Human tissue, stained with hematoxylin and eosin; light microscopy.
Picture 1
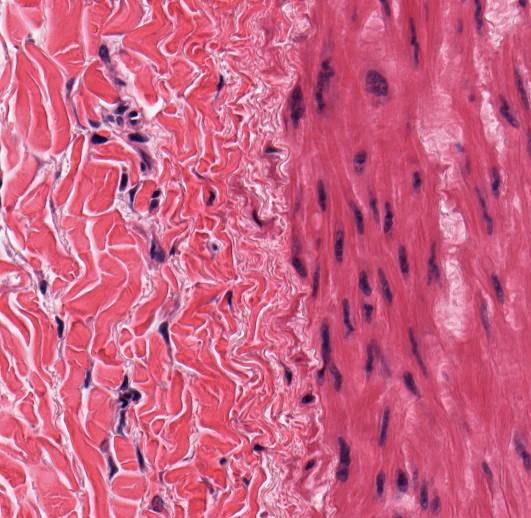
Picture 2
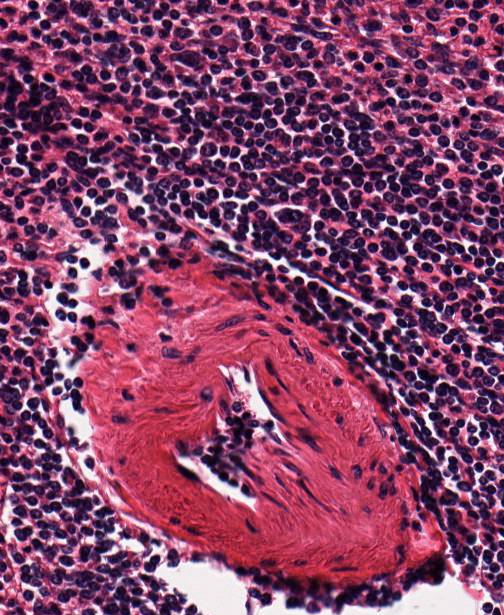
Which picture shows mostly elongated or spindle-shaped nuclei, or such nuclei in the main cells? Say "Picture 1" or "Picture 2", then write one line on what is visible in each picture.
Picture 1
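Picture 1: The nuclei of the smooth muscle cells are elongated with blunt, rounded ends.
Picture 2: The lymphocytes have round, dark-staining nuclei with very scant cytoplasm.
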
